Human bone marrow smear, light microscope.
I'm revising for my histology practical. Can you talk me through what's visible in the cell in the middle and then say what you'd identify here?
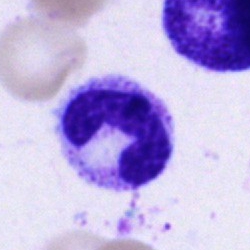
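Described from the outside in, the cell has a round outline. The nucleus is curved into a horseshoe shape, with its opening facing the lower left. The chromatin is dark purple and coarsely clumped, and no nucleoli are visible. Identification: band neutrophil.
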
